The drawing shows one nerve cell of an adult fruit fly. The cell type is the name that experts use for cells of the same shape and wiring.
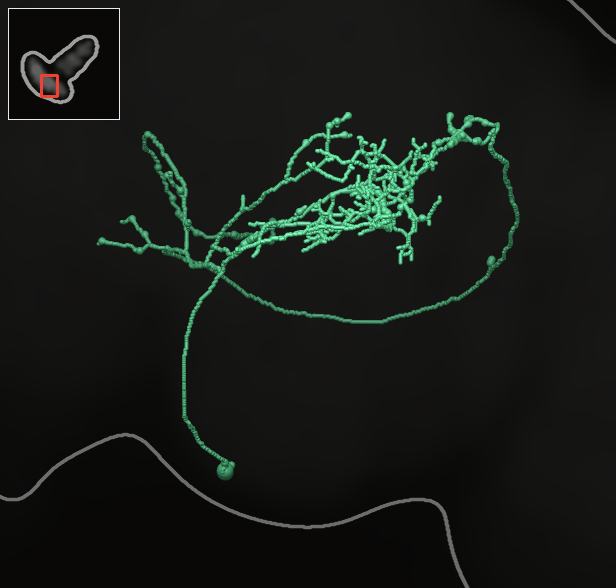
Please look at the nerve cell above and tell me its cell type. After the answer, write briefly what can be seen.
Its cell type is CB2855. Its broad class is central-brain intrinsic neuron. Dozens of branch ends can be seen. As drawn here it is about as wide as it is tall.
